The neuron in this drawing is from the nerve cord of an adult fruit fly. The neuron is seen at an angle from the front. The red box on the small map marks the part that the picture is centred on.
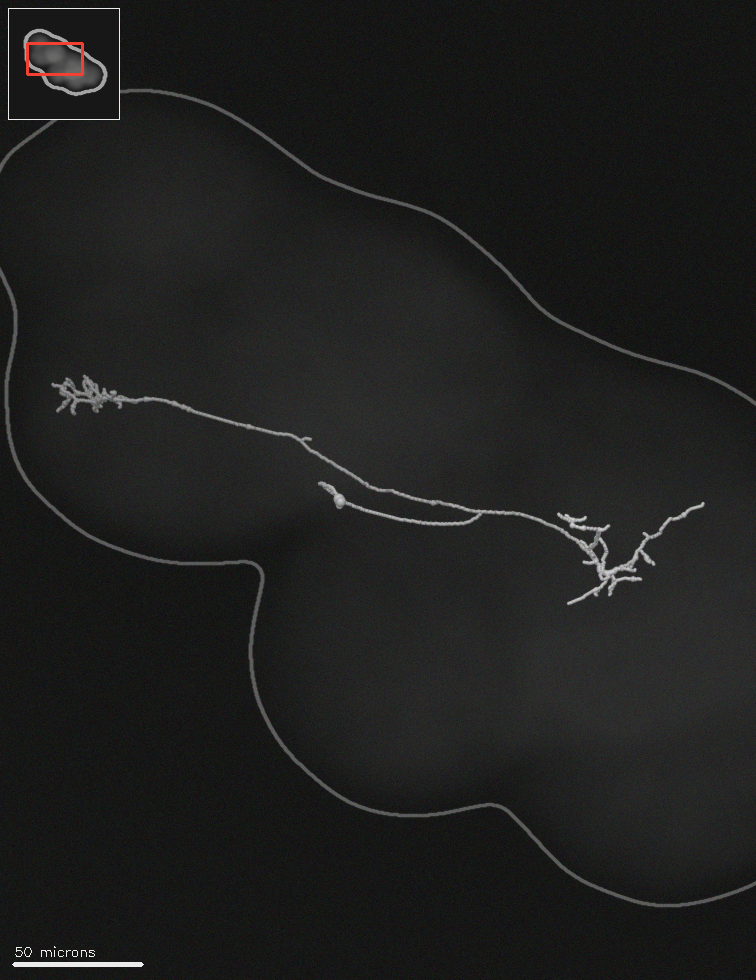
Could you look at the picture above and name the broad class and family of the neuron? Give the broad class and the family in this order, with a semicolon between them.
nerve-cord intrinsic neuron; hemilineage 11A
